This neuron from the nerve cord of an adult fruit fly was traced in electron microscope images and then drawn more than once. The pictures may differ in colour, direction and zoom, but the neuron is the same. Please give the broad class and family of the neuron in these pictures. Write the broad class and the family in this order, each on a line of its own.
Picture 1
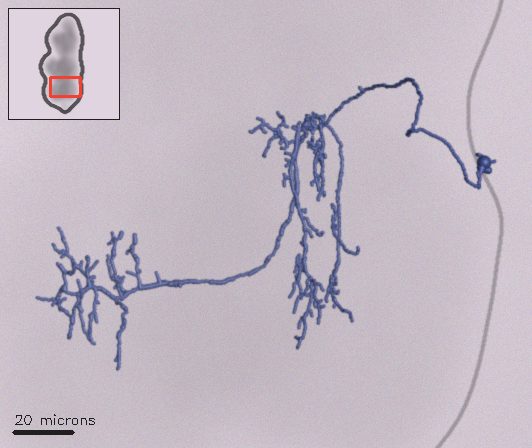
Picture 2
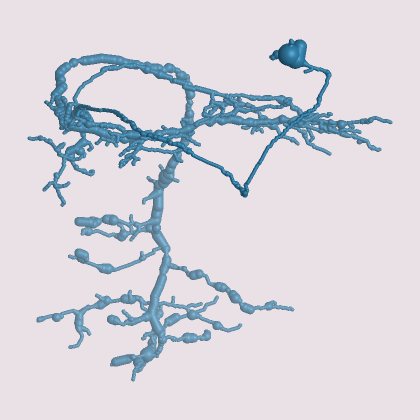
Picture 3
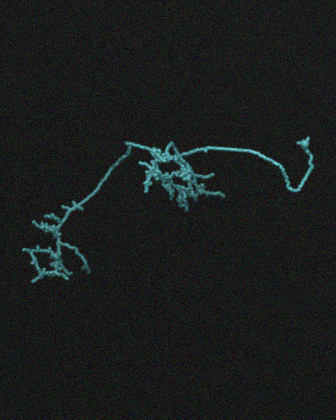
nerve-cord intrinsic neuron
hemilineage 19B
